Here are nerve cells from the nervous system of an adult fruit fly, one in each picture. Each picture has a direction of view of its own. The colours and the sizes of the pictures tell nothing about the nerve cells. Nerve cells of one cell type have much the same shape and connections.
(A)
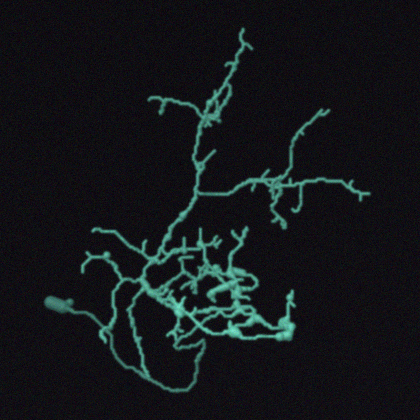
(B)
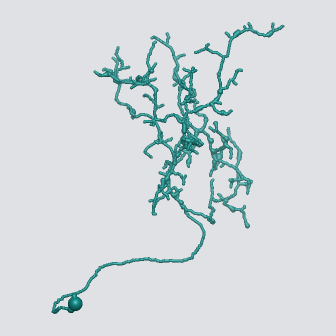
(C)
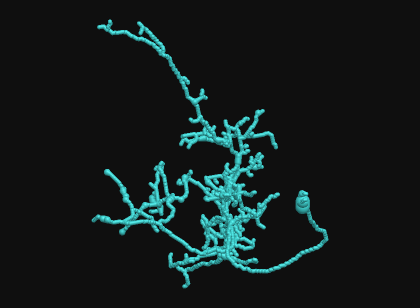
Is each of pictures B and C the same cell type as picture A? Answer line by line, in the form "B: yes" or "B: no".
B: yes
C: no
